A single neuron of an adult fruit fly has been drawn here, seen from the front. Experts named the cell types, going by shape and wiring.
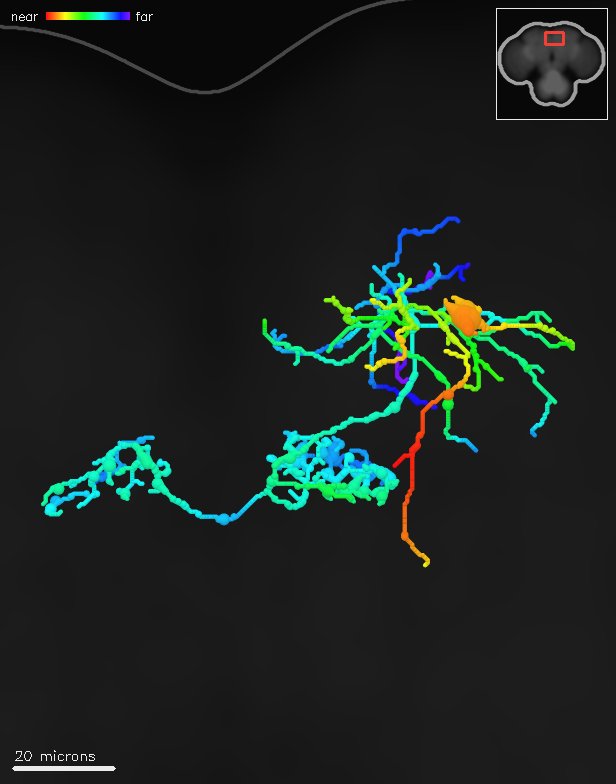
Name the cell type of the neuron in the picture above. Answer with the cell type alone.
PAM05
